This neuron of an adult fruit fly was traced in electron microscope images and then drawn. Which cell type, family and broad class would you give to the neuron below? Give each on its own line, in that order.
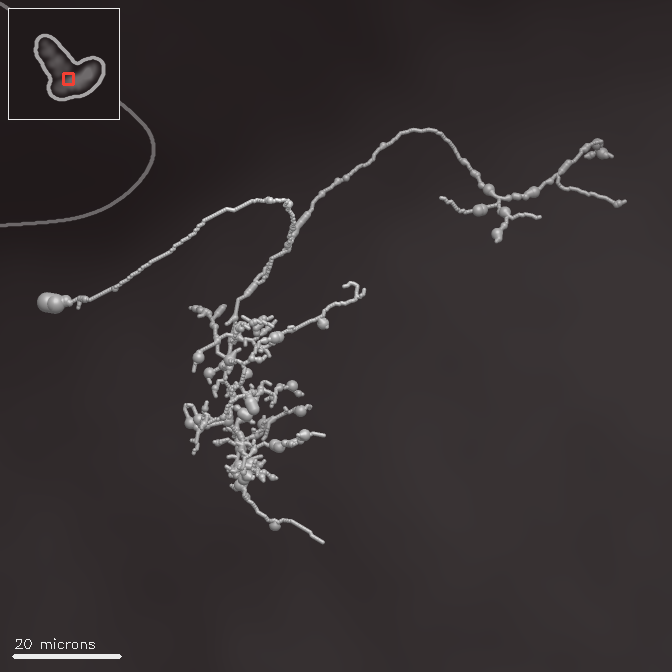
LHPV4g1
hemilineage SLPp&v1_posterior
central-brain intrinsic neuron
